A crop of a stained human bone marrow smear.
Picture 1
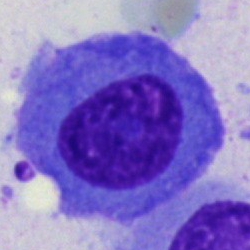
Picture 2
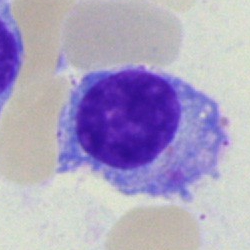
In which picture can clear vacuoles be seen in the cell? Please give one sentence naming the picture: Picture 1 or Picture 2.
One or more clear vacuoles can be seen in the cytoplasm of the cell in picture 2.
